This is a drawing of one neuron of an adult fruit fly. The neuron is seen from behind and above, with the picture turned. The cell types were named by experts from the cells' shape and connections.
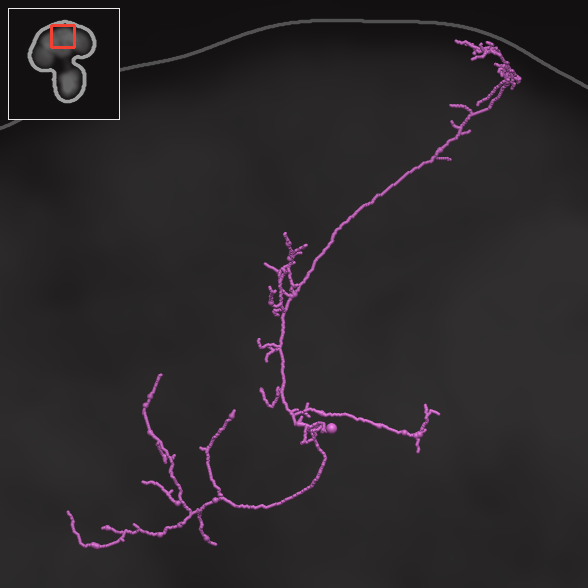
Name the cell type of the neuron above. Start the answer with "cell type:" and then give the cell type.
cell type: CB1876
